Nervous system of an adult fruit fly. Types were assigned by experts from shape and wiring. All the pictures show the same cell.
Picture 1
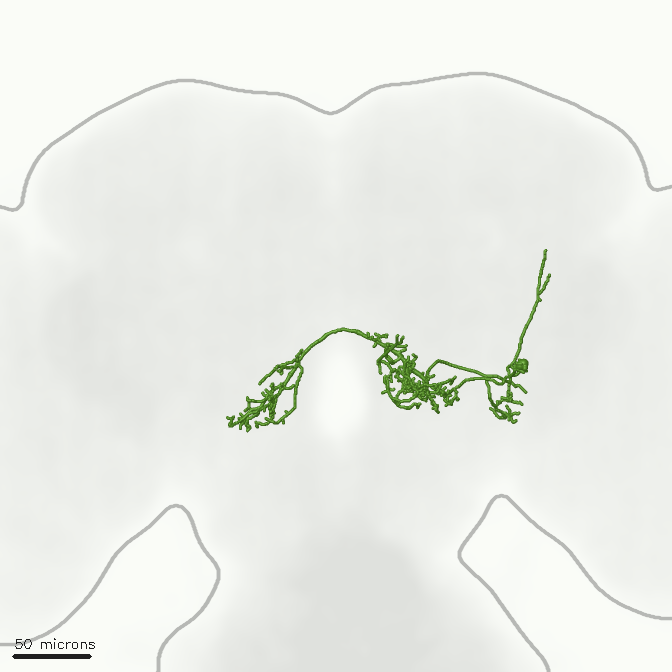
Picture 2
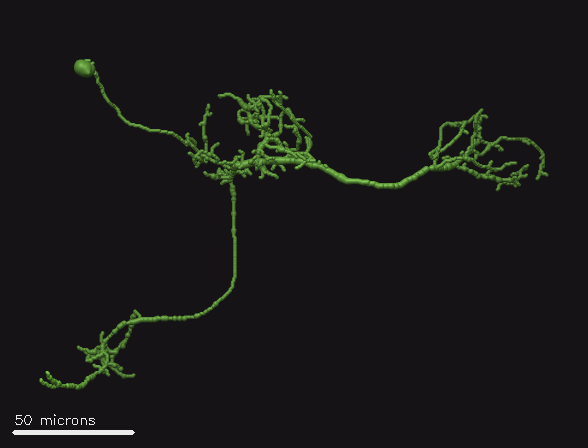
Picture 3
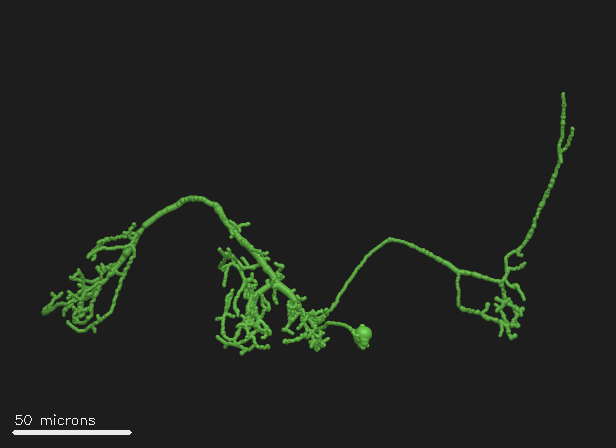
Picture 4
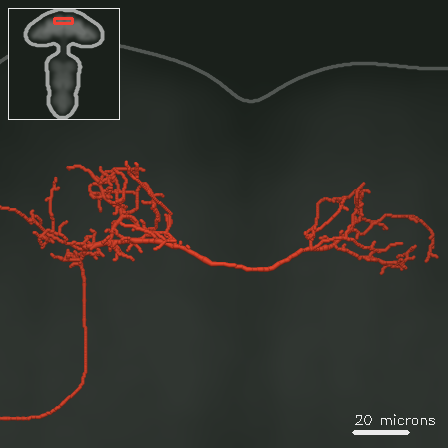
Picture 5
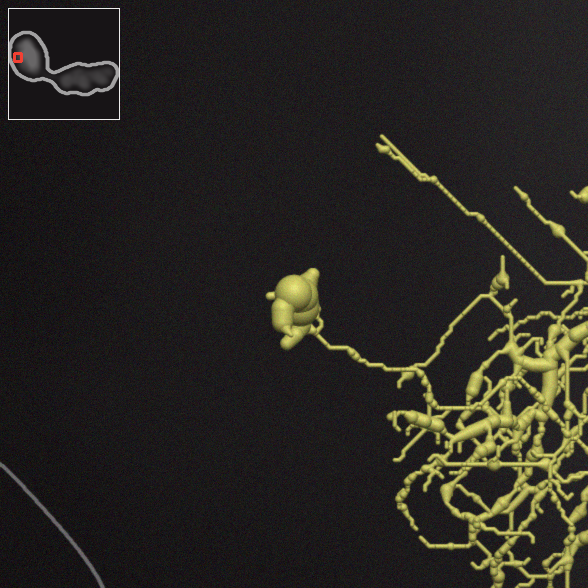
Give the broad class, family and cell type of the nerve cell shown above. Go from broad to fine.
central-brain intrinsic neuron; hemilineage ALl1_ventral; M_l2PN10t19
